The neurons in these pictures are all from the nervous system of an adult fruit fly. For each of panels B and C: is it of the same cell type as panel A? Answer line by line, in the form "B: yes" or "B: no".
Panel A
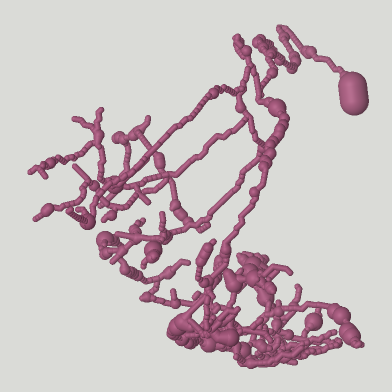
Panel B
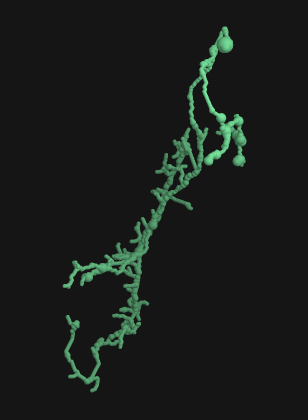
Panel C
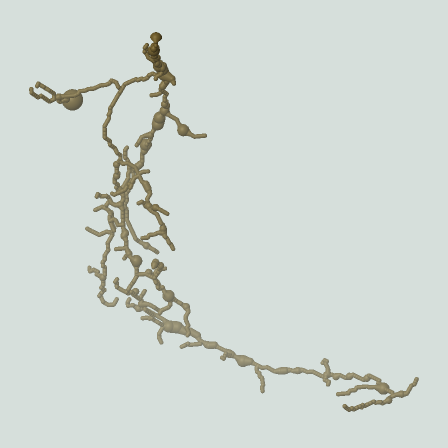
B: no
C: no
